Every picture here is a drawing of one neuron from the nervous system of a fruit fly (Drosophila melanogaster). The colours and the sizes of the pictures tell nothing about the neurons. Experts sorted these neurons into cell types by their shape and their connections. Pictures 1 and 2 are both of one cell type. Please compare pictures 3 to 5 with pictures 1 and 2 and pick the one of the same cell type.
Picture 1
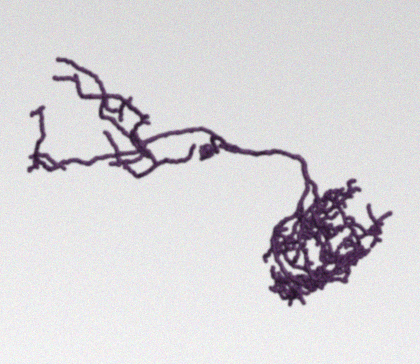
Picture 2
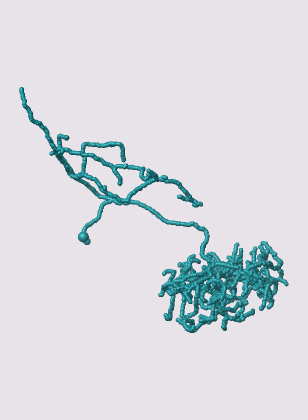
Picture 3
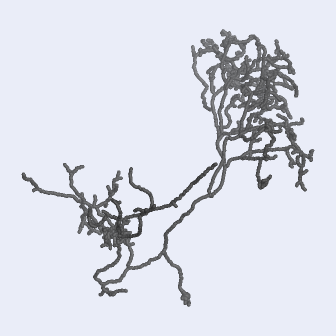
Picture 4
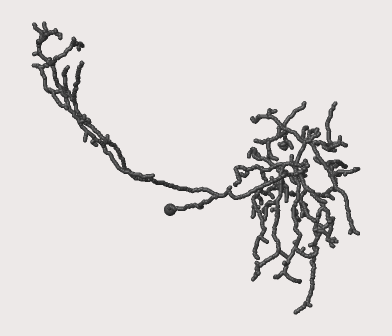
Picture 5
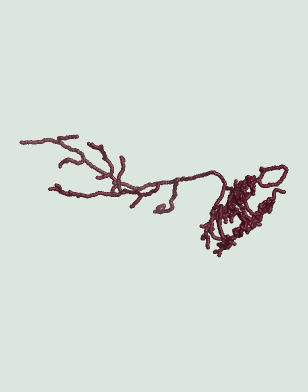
Picture 5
